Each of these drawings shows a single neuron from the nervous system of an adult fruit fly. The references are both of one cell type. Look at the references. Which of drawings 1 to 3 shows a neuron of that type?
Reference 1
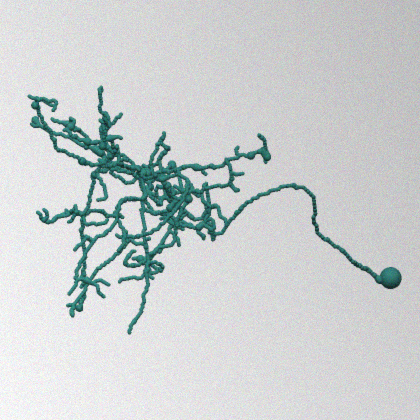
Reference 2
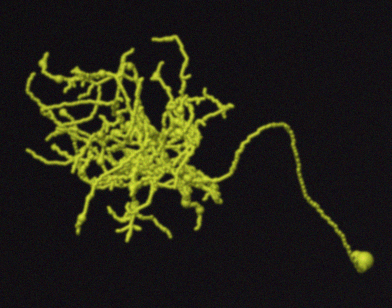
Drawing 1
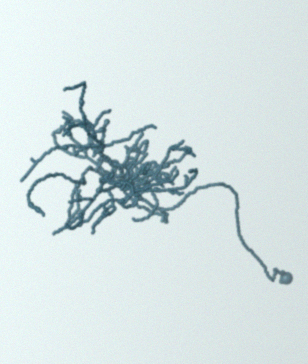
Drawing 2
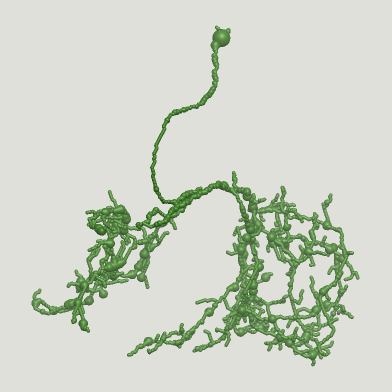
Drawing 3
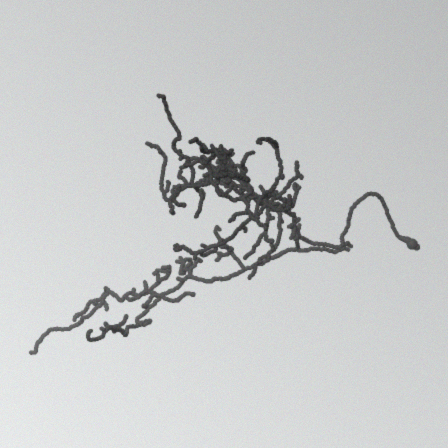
1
